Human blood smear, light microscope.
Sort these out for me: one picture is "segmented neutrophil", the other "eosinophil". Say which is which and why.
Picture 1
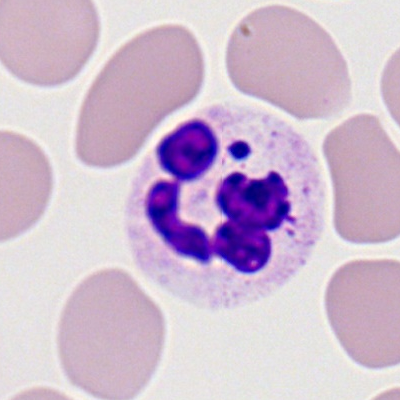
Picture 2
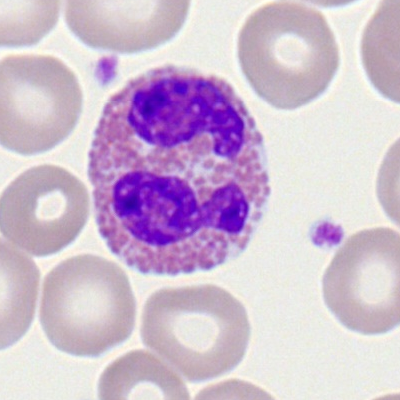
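Look first at picture 1: that is a segmented neutrophil, and picture 2 is an eosinophil. The two share a good deal, since each has a round, smooth outline, dark purple chromatin and no visible nucleoli.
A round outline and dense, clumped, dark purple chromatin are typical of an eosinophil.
Now compare the granules: in the segmented neutrophil, fine lilac ones are scattered through plentiful, pale pinkish-lilac cytoplasm. In the eosinophil they are round, similar in size to one another, and fill the cytoplasm evenly all around the nucleus.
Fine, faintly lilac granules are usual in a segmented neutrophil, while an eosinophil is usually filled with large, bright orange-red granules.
Both nuclei are lobed, and the eosinophil's is split into separate lobes rather than forming one mass.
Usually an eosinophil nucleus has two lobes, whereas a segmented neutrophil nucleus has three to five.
One more thing in picture 1: a small round dark purple dot lies apart from the lobes near the top of the cell.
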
